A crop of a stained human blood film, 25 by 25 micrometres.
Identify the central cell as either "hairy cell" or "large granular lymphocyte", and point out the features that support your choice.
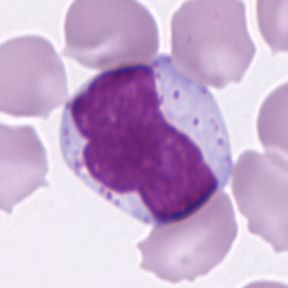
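This is a large granular lymphocyte.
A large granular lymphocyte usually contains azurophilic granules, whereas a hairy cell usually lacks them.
The deciding feature is a sparse scatter of small, discrete reddish-purple granules in the pale grey-blue cytoplasm. The outline is smooth and roughly round, without projections; the nucleus, notched on its left side, fills about 60% of the cell's area, and the cell is about 15 micrometres across.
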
